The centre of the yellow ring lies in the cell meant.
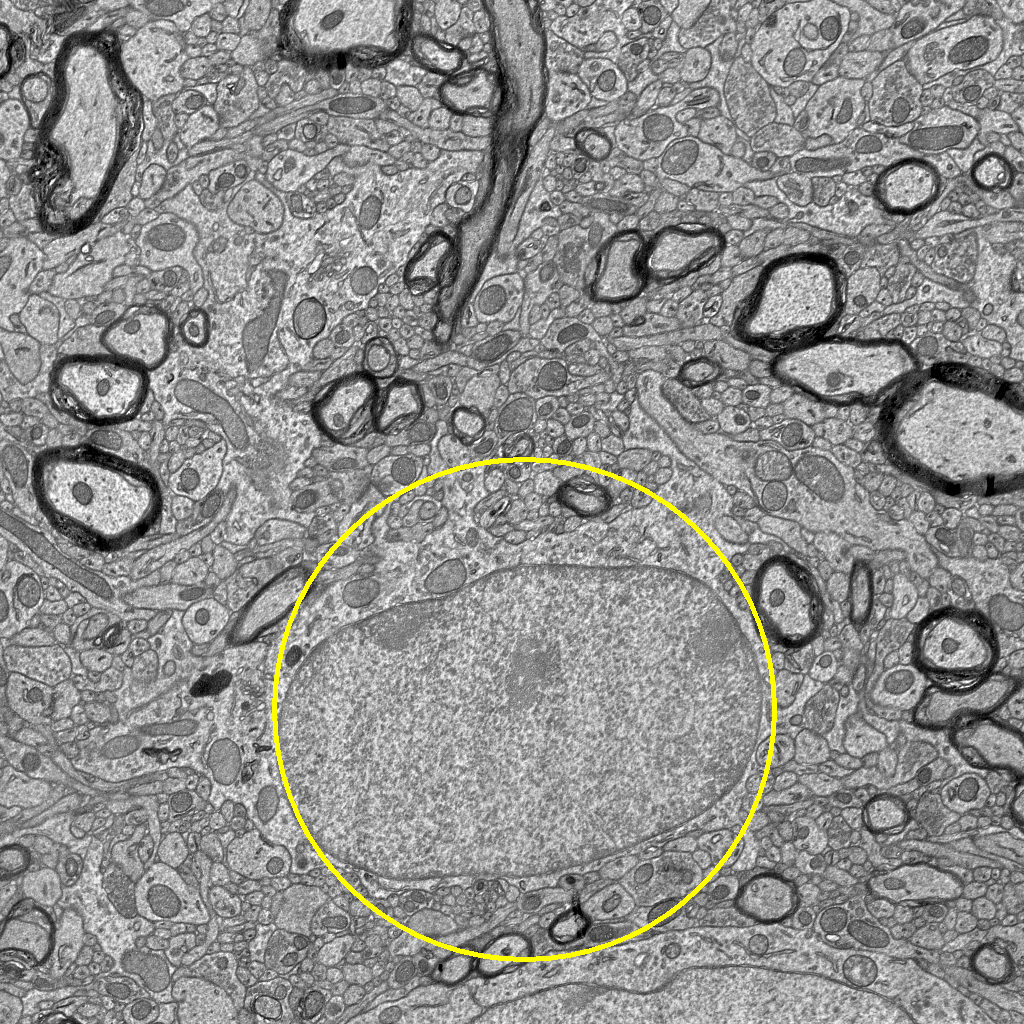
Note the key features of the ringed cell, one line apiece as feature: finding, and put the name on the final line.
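Nucleus: entire, an elongated oval, long axis left to right
Envelope: smooth, without deep folds or indentations
Chromatin: finely granular, fairly evenly spread
Dark patches: a few faint ones against the envelope, upper left and right end
Name: astrocyte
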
